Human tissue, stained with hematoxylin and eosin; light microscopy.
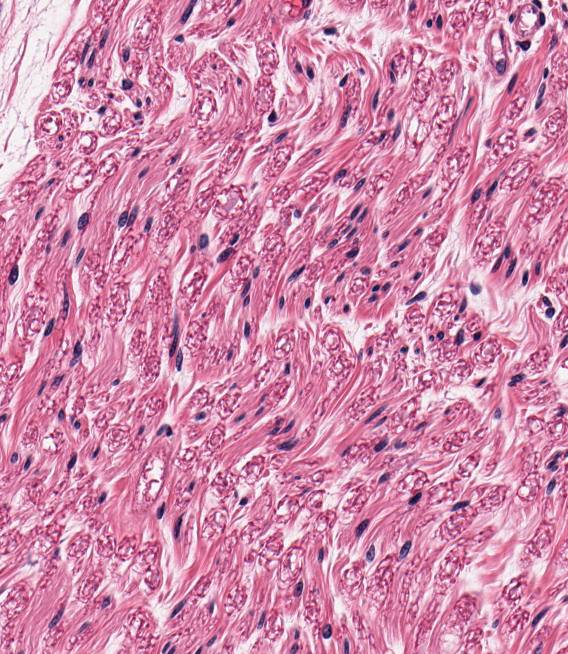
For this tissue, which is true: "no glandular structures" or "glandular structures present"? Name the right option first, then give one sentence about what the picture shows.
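No glandular structures. No epithelium or glands are present anywhere in the field.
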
